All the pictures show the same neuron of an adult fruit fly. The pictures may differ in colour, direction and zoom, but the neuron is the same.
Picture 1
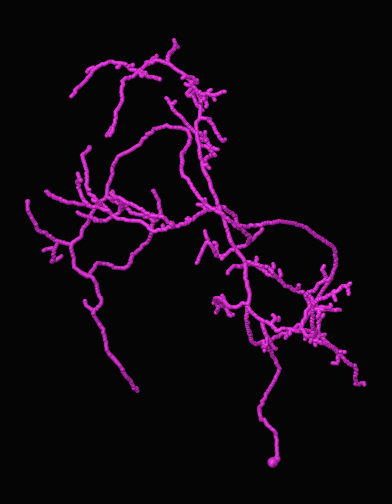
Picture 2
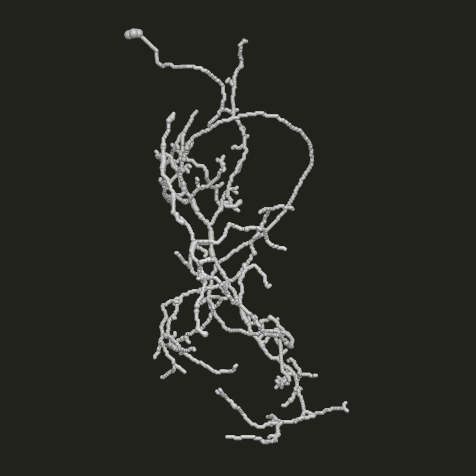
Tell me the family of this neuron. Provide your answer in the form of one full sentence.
Family hemilineage PSp2 includes the neuron shown here.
